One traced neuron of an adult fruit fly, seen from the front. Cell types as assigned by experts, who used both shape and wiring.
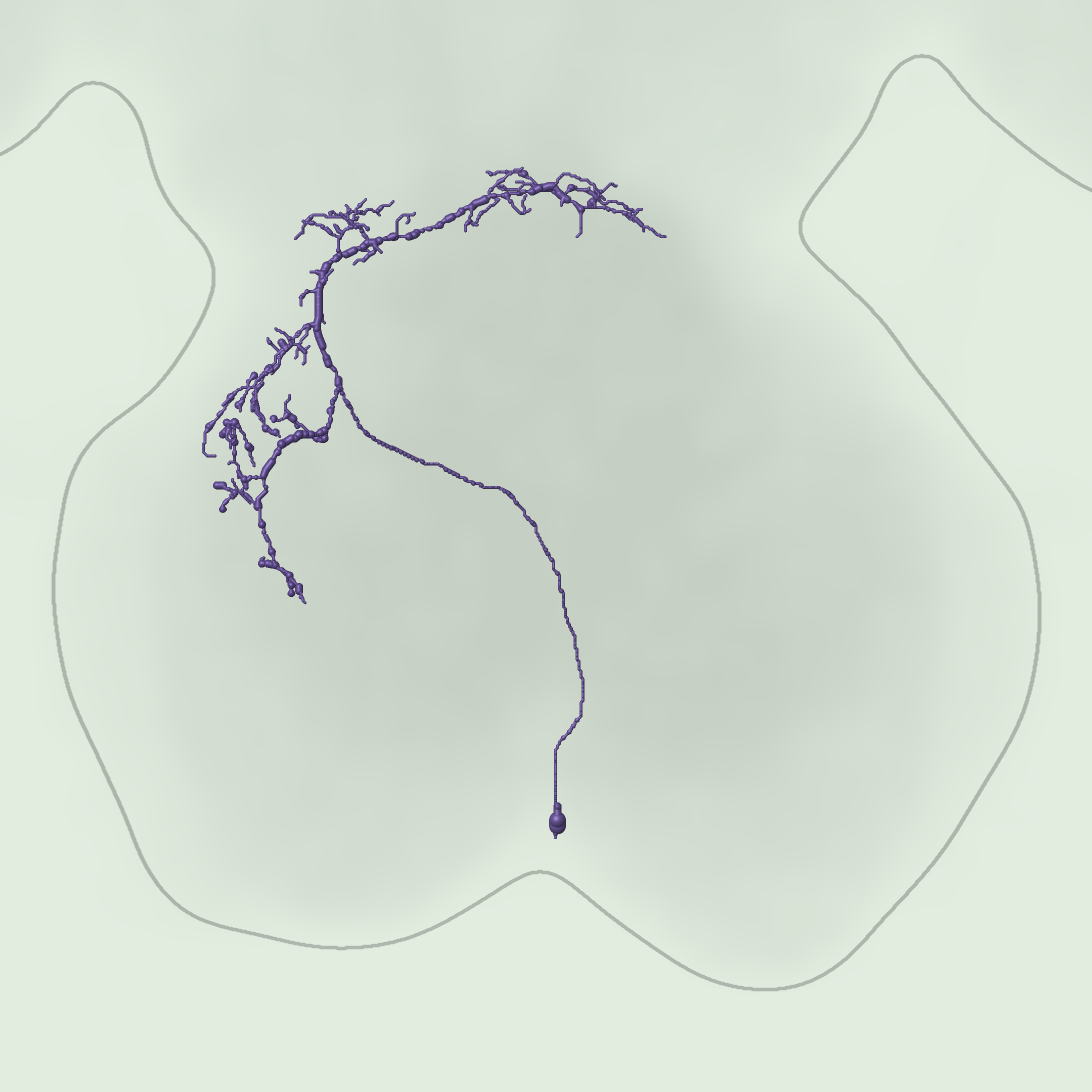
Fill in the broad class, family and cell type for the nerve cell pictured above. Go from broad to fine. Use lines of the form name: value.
broad class: nerve-cord intrinsic neuron
family: hemilineage 06B
cell type: IN06B079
